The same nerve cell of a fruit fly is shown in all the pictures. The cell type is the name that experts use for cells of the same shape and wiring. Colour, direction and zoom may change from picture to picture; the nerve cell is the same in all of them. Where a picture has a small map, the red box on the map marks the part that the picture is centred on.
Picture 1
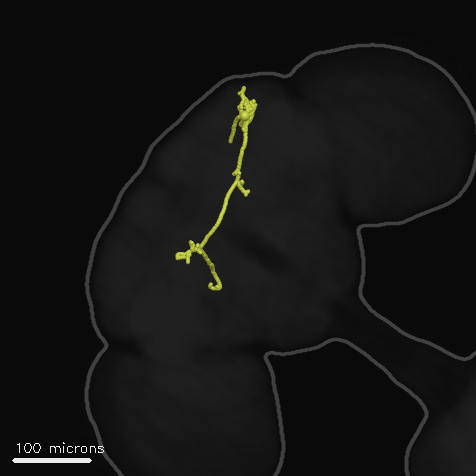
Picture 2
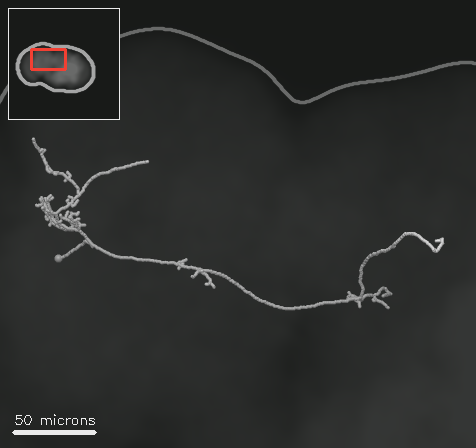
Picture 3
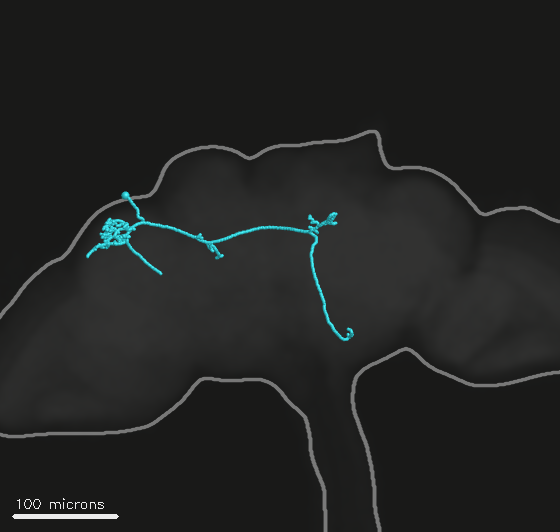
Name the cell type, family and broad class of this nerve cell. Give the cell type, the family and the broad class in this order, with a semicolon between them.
AOTU038; hemilineage AOTUv3_ventral; central-brain intrinsic neuron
